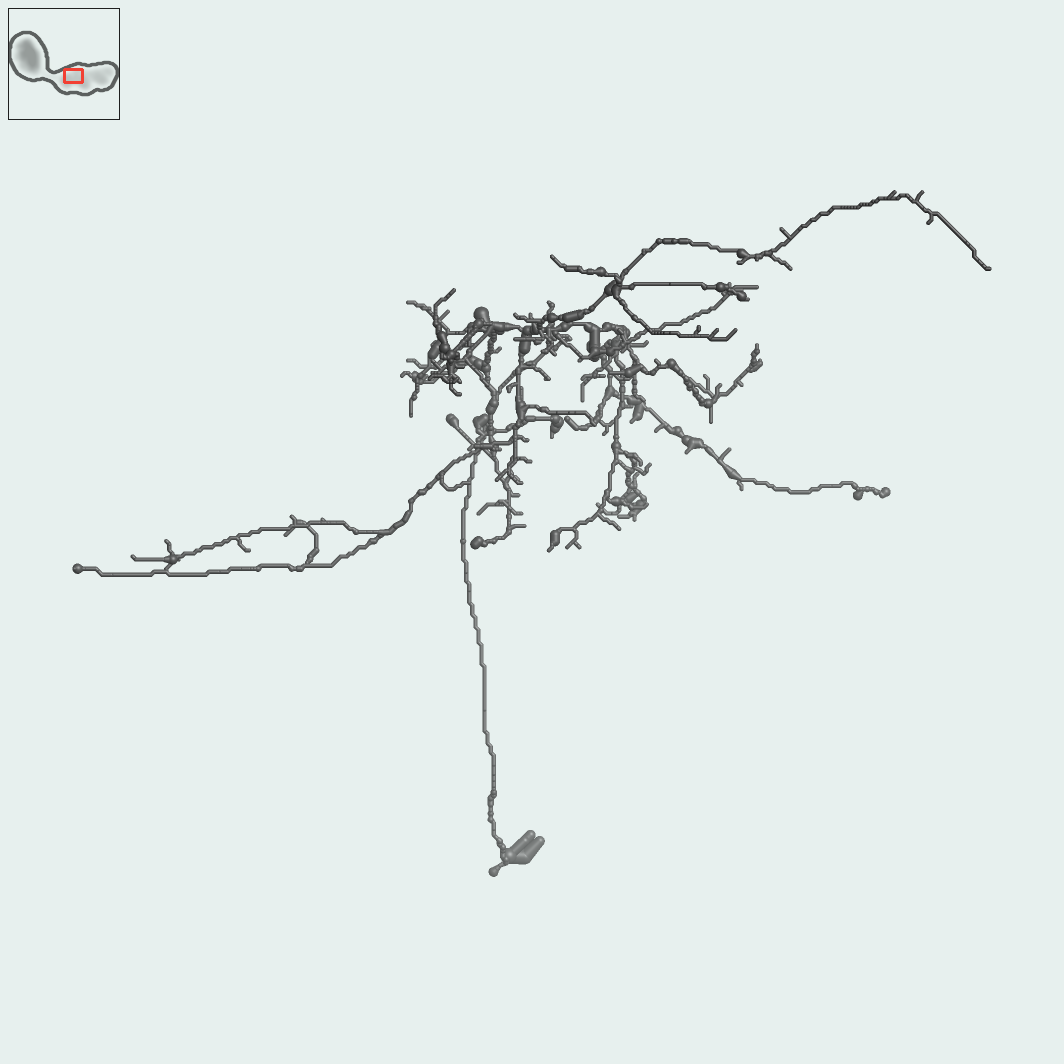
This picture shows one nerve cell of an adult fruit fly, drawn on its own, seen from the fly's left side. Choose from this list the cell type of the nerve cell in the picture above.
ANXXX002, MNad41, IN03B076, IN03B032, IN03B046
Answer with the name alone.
IN03B076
